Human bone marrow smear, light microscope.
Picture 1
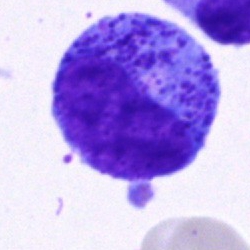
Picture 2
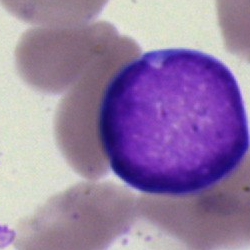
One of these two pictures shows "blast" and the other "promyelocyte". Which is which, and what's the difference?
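The first picture shows a promyelocyte, and the second shows a blast. Start with the cytoplasm, because that is where the two part most clearly: in the promyelocyte, dark purple granules lie scattered through the pale blue cytoplasm at the upper right, while in the blast no granules can be seen at all.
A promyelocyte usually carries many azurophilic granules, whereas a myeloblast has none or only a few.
Now compare how much cytoplasm each cell has: the promyelocyte's nucleus sits off-centre, filling the lower left part of the cell, but the blast shows only a thin, deep blue rim of cytoplasm around its nucleus.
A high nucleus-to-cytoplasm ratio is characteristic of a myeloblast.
Look at the blast's chromatin as well: it is fine and evenly spread rather than coarsely clumped, whereas in the promyelocyte the chromatin stains dark purple.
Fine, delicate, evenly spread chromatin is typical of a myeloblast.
Both cells have a round outline, and the edge of the blast is smooth. Finally, two small details: a small pale blue body lies against the lower edge of the promyelocyte, and a small pale patch sits at the top edge of the blast.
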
